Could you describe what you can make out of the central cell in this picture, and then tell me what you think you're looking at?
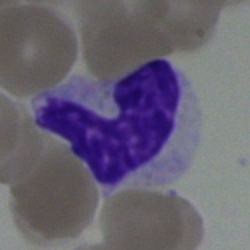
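Curved and folded, the nucleus has an indentation on its upper side. Its dark purple chromatin contains small lighter patches scattered through it. The cytoplasm is pale greyish-blue, and its widest band lies on the right side of the nucleus. It is a band neutrophil.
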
